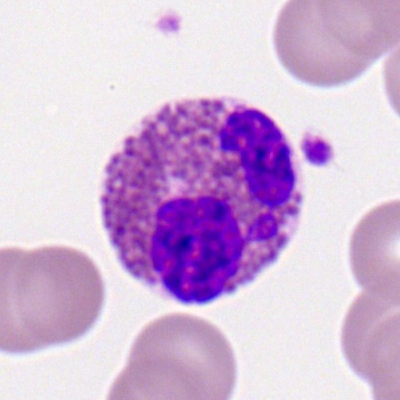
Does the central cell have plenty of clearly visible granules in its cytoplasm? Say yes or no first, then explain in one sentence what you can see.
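Yes. The cytoplasm is packed with coarse granules.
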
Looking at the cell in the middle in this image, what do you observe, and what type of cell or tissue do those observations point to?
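Looking first at the round outline, I see the nucleus is divided into two large lobes. One of them sits at the upper right of the cell, the other at the lower centre. I can't make out any nucleoli in the nucleus. I'd call it an eosinophil.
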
